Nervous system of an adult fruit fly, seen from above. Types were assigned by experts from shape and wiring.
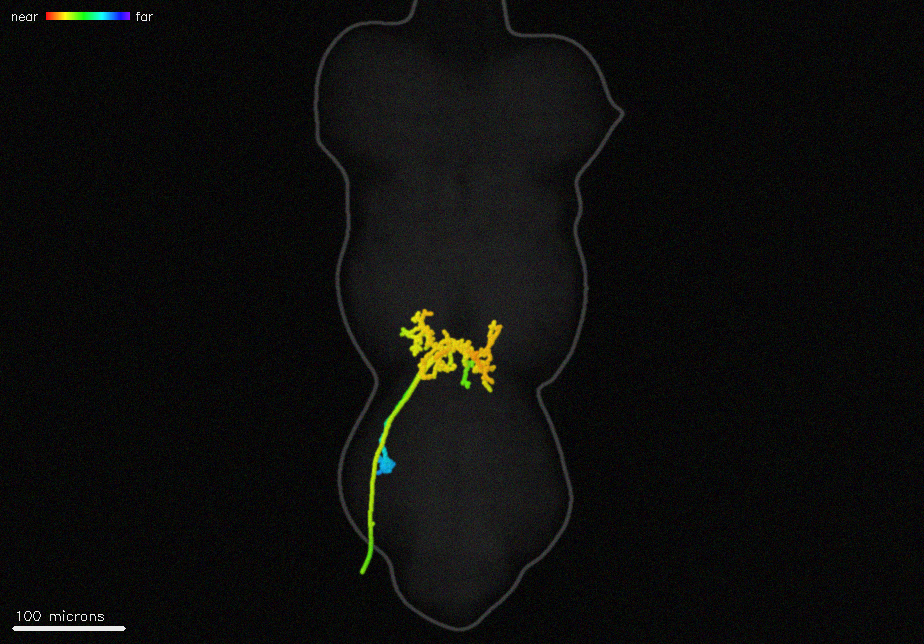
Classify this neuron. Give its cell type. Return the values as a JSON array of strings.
["hi1 MN"]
